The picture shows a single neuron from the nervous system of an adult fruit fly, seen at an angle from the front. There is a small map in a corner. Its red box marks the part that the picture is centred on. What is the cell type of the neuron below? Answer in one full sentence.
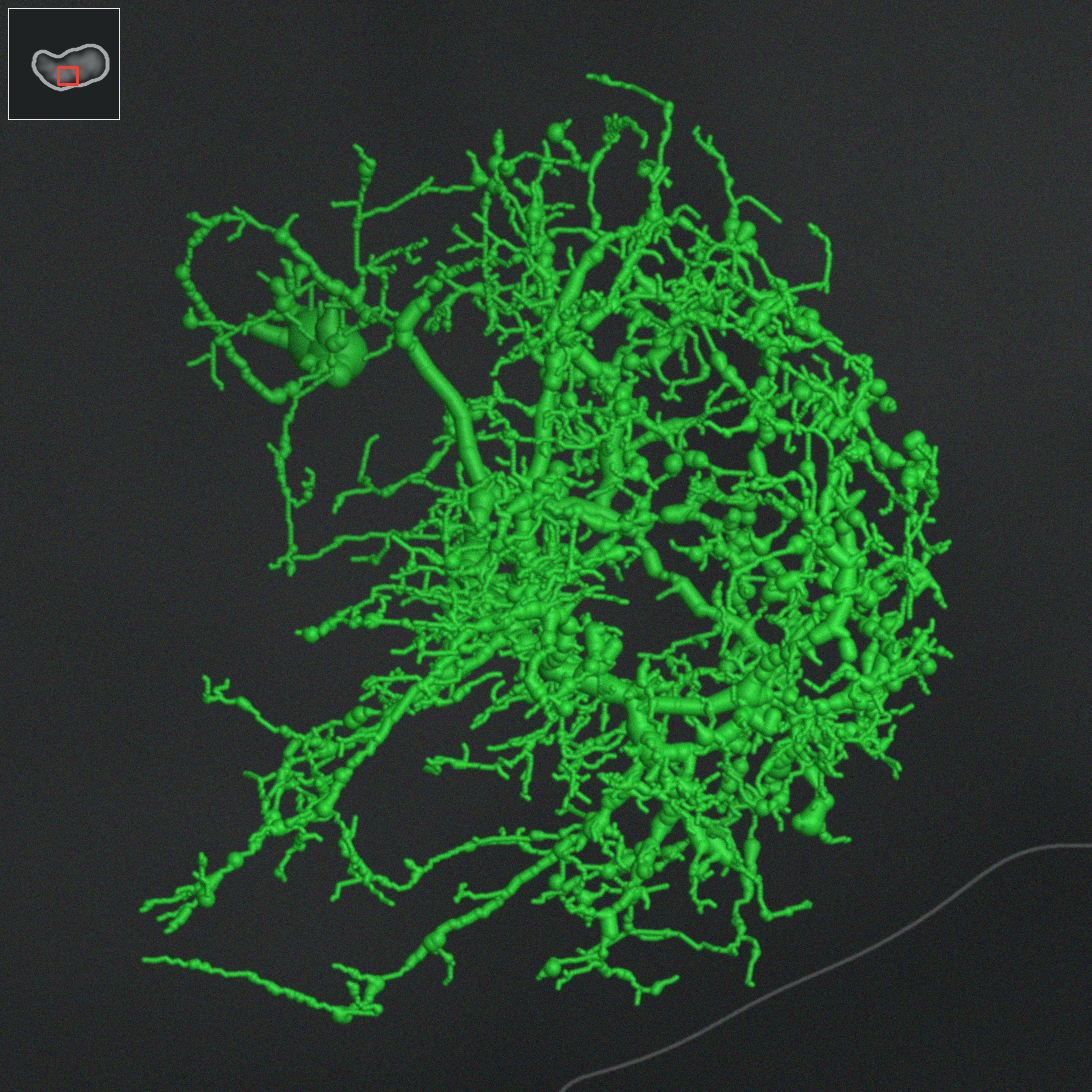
It is IN03A004 that names the cell type of this neuron.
